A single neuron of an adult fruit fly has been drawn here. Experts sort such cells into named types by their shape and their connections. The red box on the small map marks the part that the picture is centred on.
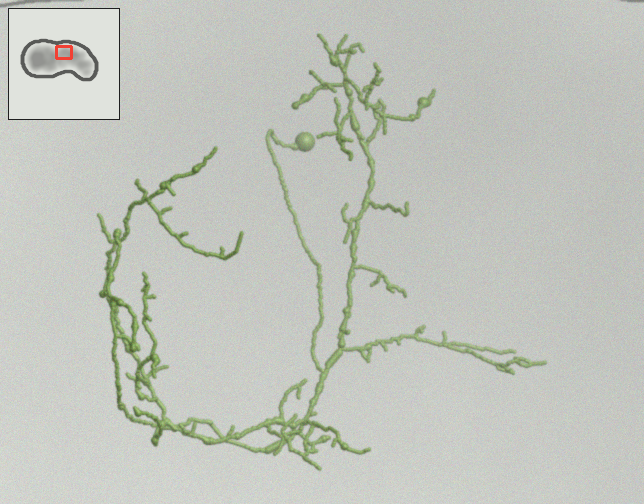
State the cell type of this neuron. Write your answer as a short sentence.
The cell type is IN08A030.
